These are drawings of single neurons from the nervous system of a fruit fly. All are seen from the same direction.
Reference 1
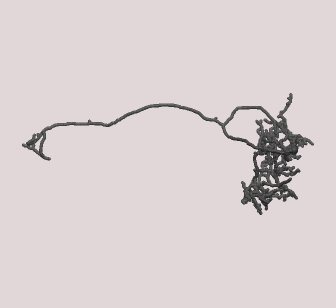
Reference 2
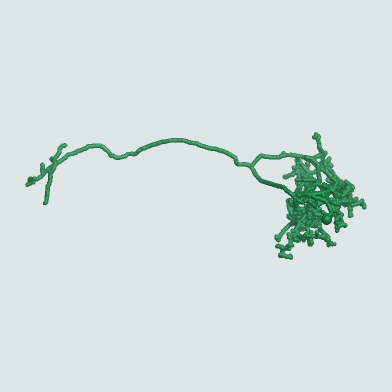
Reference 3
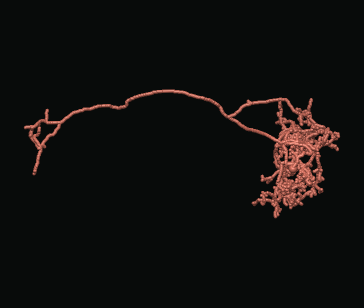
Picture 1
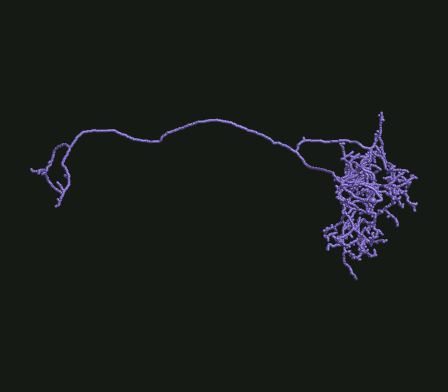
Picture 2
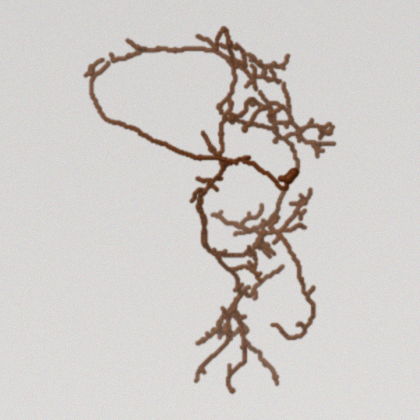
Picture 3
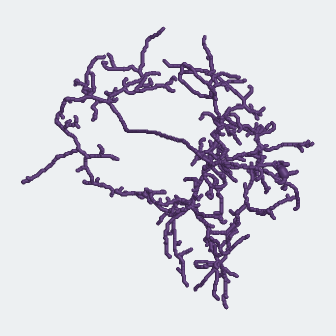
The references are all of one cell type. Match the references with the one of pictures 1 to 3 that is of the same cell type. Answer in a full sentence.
The neuron in picture 1 is of the same cell type.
